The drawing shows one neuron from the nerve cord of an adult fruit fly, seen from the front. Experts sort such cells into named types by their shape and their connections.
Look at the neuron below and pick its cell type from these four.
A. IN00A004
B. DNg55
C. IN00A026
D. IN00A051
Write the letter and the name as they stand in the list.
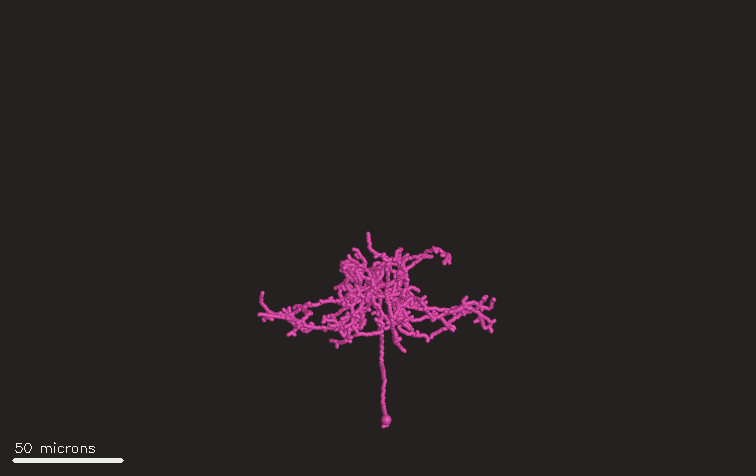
D. IN00A051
